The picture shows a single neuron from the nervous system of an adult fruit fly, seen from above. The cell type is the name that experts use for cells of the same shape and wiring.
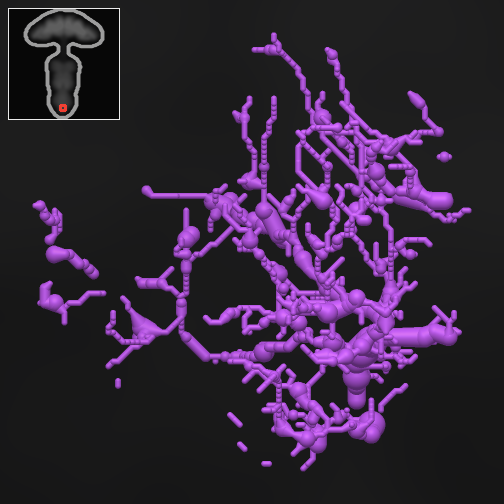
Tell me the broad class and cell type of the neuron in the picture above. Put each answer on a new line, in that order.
nerve-cord intrinsic neuron
INXXX052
